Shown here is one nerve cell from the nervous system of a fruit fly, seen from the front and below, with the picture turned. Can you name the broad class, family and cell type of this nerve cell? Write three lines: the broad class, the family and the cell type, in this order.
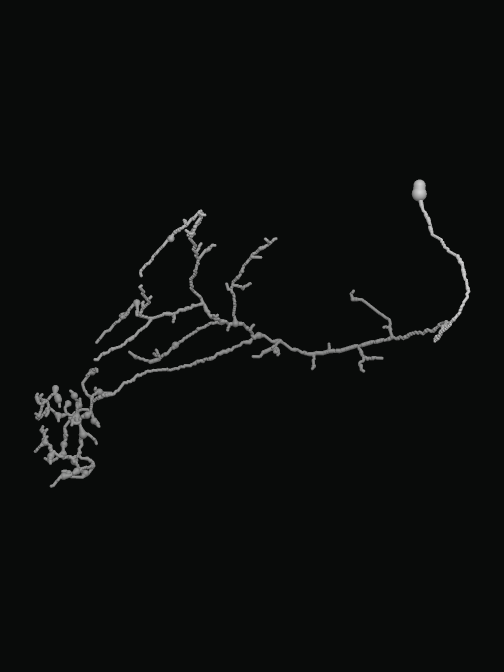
central-brain intrinsic neuron
hemilineage LHa3
CB4087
